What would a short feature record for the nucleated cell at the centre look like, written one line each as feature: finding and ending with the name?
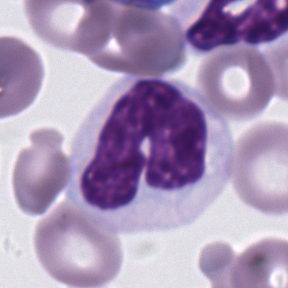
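Nuclear shape: horseshoe, opening facing downward
Cleft: narrow, from lower nuclear edge up to about the middle
Cytoplasm colour: pale greyish-blue
Cytoplasmic rim: widest below the nucleus
Name: band neutrophil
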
